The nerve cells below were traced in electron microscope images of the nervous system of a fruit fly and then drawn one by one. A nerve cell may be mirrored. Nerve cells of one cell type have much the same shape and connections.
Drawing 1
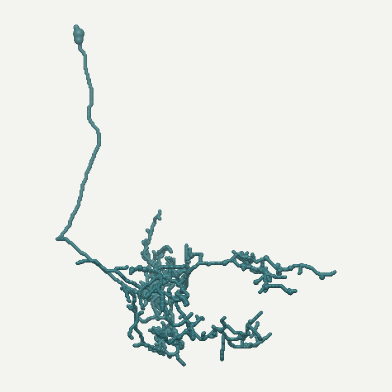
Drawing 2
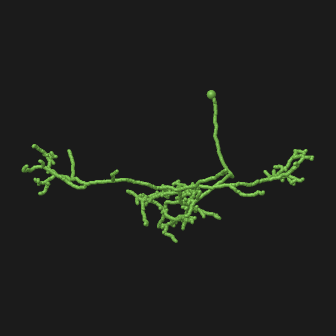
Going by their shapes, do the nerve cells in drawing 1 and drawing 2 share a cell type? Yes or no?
no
